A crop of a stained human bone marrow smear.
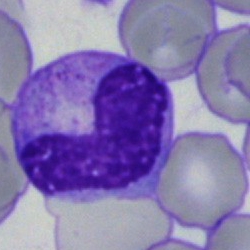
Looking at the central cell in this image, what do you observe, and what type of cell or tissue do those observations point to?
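You've got a roughly round, smooth outline here, and a deeply indented nucleus with the notch toward the upper left. That nucleus takes up the lower and right parts of the cell, and its chromatin is dark purple and coarsely clumped. So that's a band neutrophil.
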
